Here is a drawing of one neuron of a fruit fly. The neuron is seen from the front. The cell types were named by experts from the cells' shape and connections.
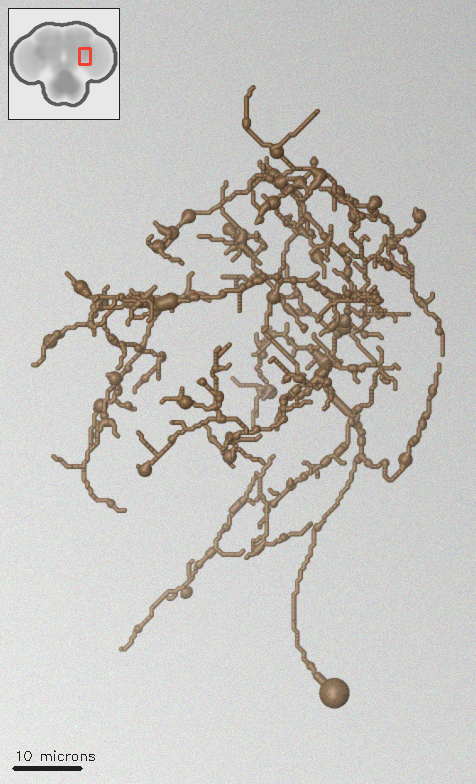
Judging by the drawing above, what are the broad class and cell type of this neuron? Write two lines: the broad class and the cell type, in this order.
central-brain intrinsic neuron
CB2178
